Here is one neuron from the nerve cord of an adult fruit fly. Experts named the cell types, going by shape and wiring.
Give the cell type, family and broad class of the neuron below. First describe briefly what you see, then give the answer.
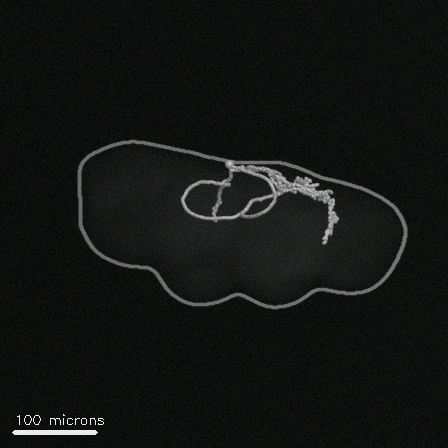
From left to right in the picture it spans about 190 microns. As drawn here it is wider than it is tall. The cell type is IN19B086. The family is hemilineage 19B. Its broad class is nerve-cord intrinsic neuron.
